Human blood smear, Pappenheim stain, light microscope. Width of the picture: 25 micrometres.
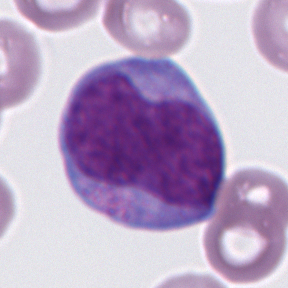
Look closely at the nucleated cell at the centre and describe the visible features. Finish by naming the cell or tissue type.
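Looking at the outline first, I'd call it smooth and roughly round. There's a shallow notch in the upper edge of the nucleus, which fills about 60% of the cell's area. The cytoplasm is pale grey-blue and widest below the nucleus, and its fine reddish-violet granules show most clearly in that lower part. I take this to be an atypical promyelocyte.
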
